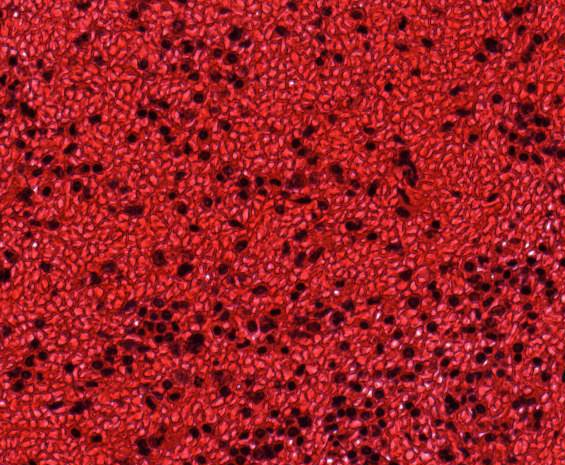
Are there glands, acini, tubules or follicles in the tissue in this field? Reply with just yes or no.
No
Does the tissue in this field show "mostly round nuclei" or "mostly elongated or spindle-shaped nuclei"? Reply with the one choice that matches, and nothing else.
Mostly round nuclei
